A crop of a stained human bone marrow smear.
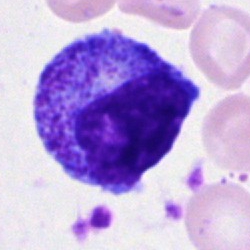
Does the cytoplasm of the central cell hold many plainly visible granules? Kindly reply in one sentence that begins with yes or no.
Yes, what the cytoplasm holds is many visible granules.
